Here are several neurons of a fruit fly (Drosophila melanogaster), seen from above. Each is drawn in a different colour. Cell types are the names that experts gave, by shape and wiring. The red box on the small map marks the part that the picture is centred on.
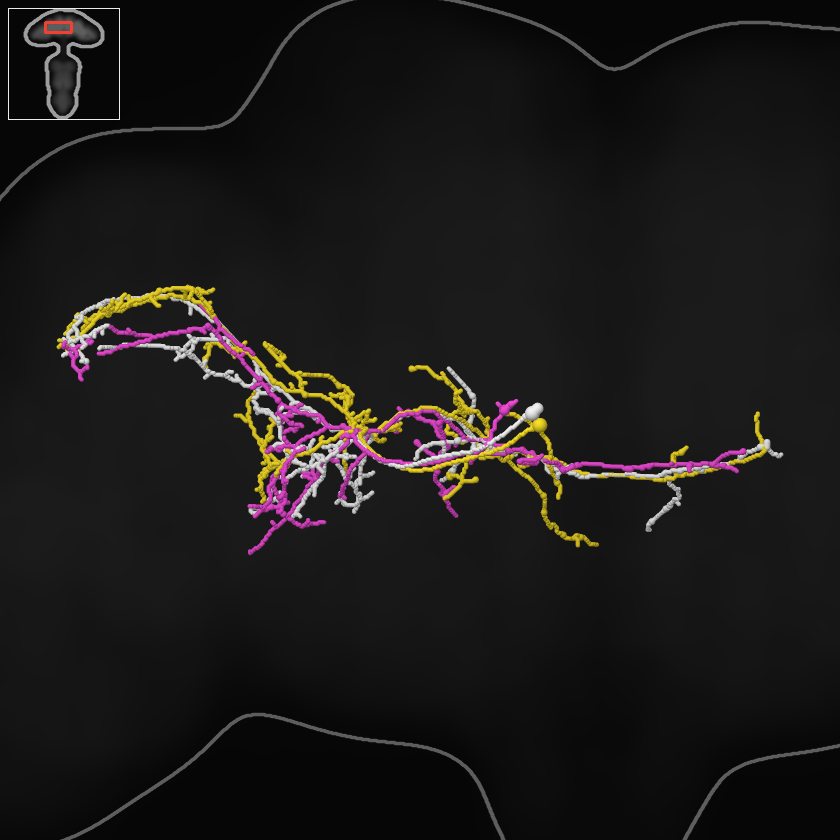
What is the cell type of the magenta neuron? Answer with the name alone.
CB3187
